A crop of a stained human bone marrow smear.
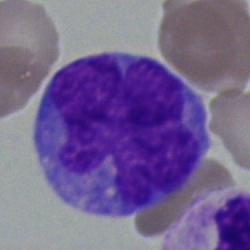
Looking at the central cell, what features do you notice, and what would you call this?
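Starting with the outline, I'd call it round. A deep cleft runs down into the nucleus from its top edge, and that nucleus fills most of the cell. I see no coarse granules in the cytoplasm. This is a monocyte.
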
